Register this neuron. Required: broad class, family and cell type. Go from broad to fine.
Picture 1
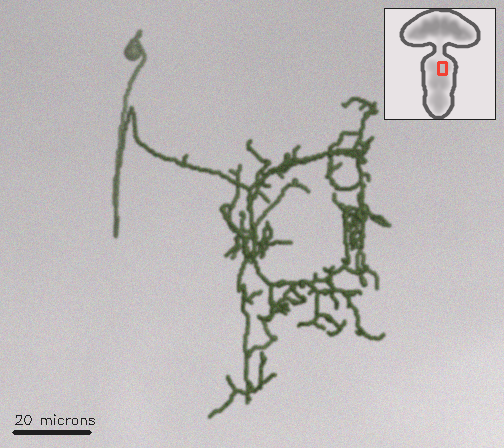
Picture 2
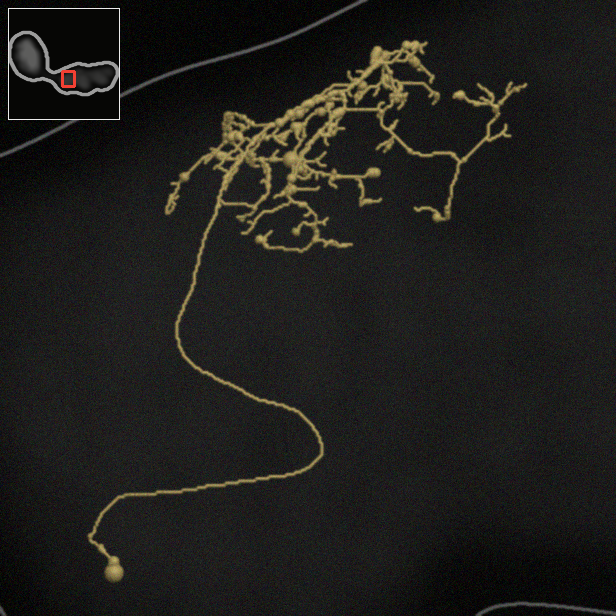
nerve-cord intrinsic neuron; hemilineage 02A; IN02A050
